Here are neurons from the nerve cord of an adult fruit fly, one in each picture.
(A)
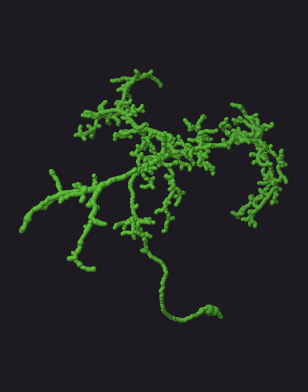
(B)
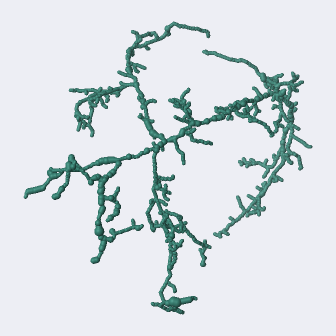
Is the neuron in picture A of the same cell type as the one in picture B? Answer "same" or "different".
same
